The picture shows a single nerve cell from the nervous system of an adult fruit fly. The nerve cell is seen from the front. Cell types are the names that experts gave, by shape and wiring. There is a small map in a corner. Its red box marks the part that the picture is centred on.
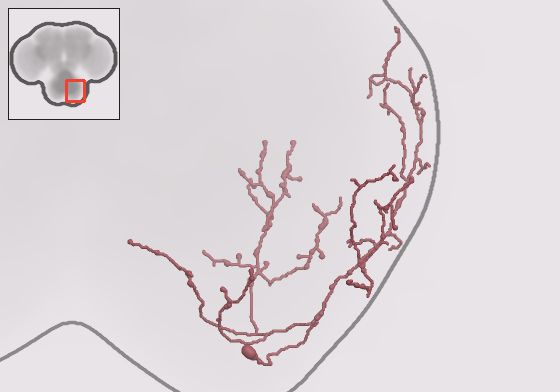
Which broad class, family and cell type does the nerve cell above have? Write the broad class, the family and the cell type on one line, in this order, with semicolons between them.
nerve-cord intrinsic neuron; hemilineage 01B; IN01B027_f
